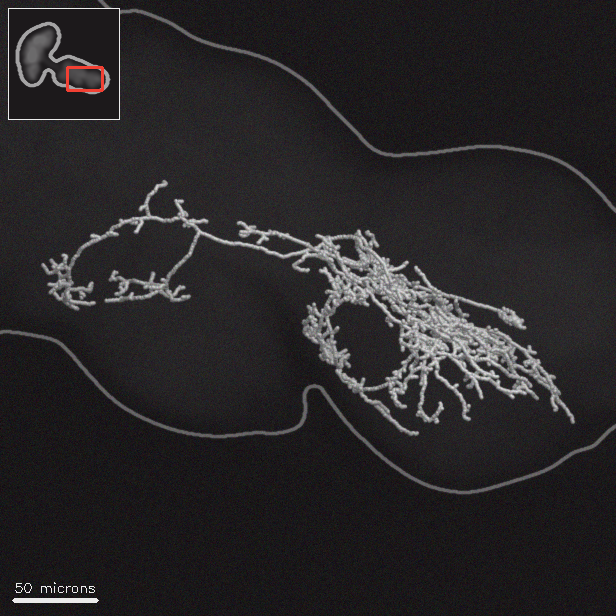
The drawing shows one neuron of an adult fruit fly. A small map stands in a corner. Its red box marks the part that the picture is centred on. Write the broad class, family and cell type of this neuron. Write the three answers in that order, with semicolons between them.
nerve-cord intrinsic neuron; hemilineage 02A; IN02A004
